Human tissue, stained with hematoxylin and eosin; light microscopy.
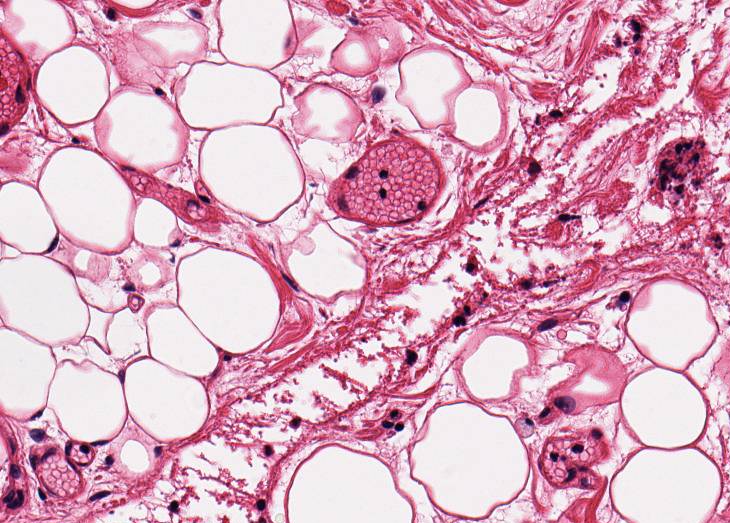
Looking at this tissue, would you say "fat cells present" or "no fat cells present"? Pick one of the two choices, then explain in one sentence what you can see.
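Fat cells present. Large empty rounded adipocytes fill most of the left side and the lower right of the field.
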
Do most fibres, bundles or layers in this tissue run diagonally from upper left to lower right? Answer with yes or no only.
No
